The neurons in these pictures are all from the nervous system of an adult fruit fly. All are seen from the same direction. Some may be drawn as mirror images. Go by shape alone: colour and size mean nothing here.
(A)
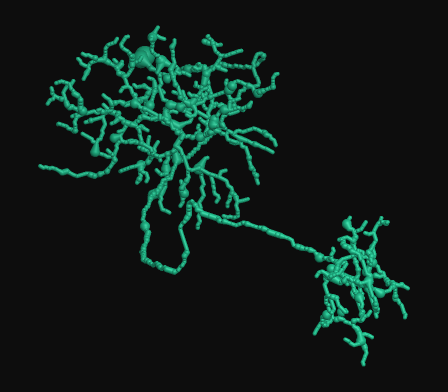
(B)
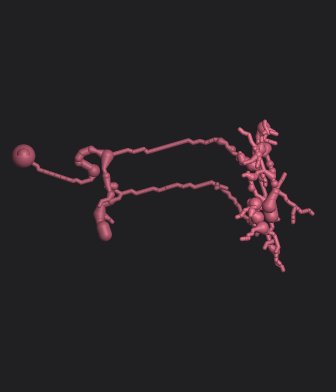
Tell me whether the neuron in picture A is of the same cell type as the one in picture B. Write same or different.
different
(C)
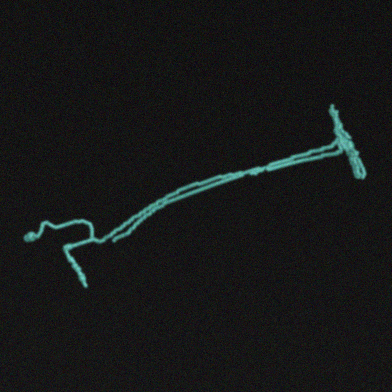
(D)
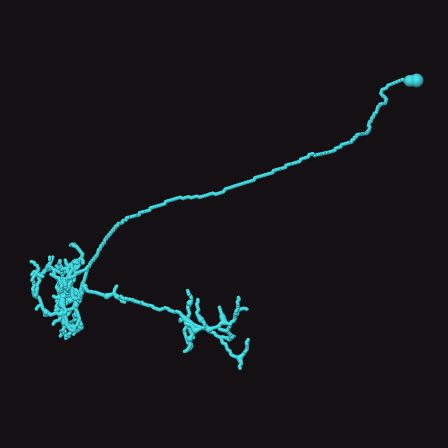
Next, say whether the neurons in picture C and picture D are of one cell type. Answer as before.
different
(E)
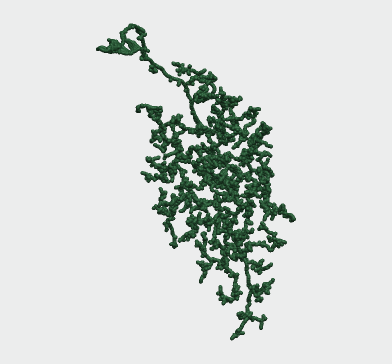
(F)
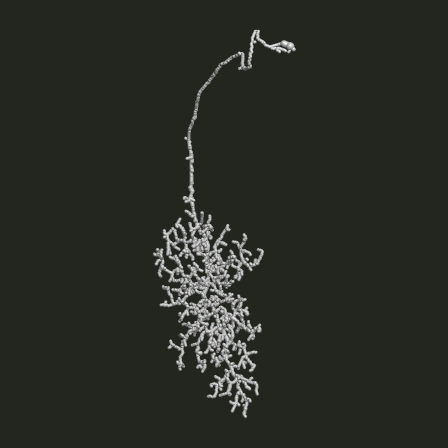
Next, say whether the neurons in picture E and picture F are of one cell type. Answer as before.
same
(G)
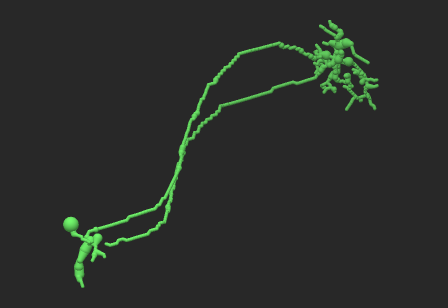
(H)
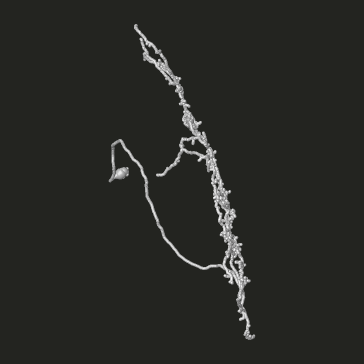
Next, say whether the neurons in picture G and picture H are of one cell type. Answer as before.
different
